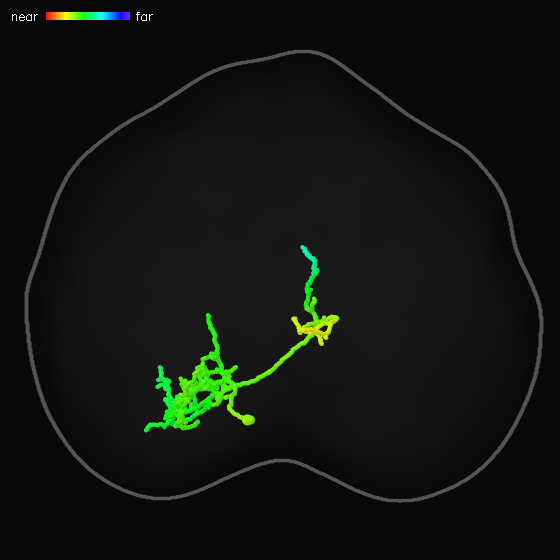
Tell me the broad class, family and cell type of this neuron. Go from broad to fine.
nerve-cord intrinsic neuron; hemilineage 10B; IN10B036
